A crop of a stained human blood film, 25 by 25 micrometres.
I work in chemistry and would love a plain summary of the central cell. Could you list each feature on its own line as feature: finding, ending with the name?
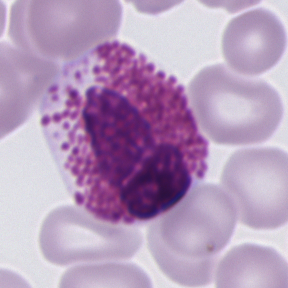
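Granules: coarse, round, reddish-pink, fairly even in size, crowding the cytoplasm
Nucleus: divided into two lobes
Nucleoli: none I can see
Vacuoles: none visible in the cytoplasm
Name: eosinophil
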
